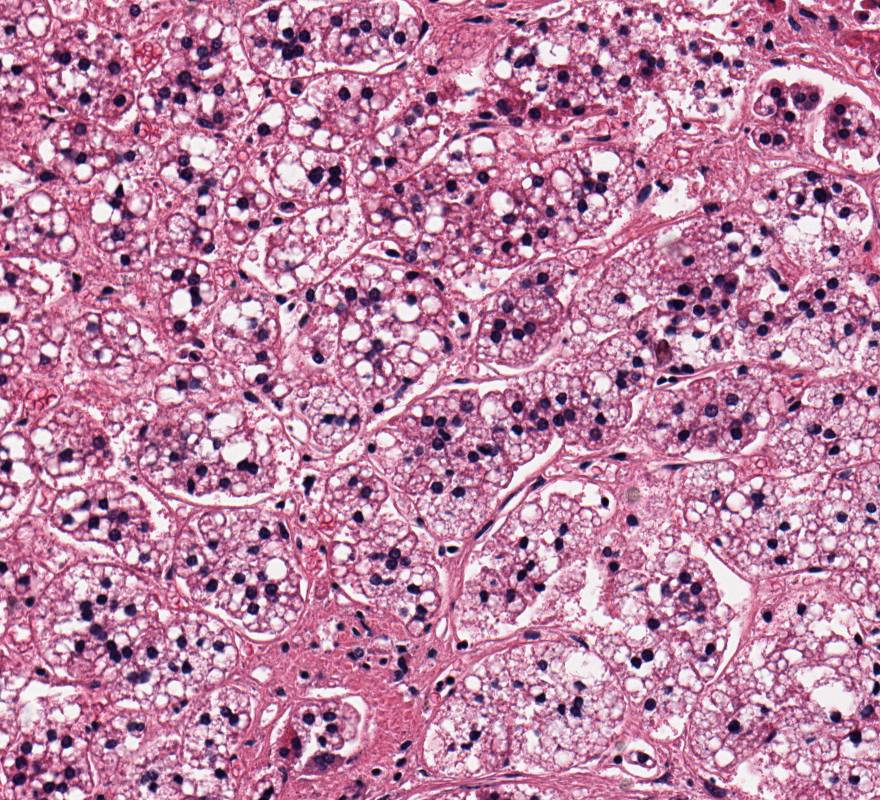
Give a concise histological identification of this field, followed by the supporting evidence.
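The field mainly shows the zona fasciculata of the adrenal gland. Its cells carry abundant cytoplasm filled with many clear vacuoles of varying size, and small, round, darkly stained nuclei.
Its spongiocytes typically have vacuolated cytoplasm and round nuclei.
Across the whole field the cells form rounded solid nests separated by delicate pink septa containing elongated spindle-shaped nuclei.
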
